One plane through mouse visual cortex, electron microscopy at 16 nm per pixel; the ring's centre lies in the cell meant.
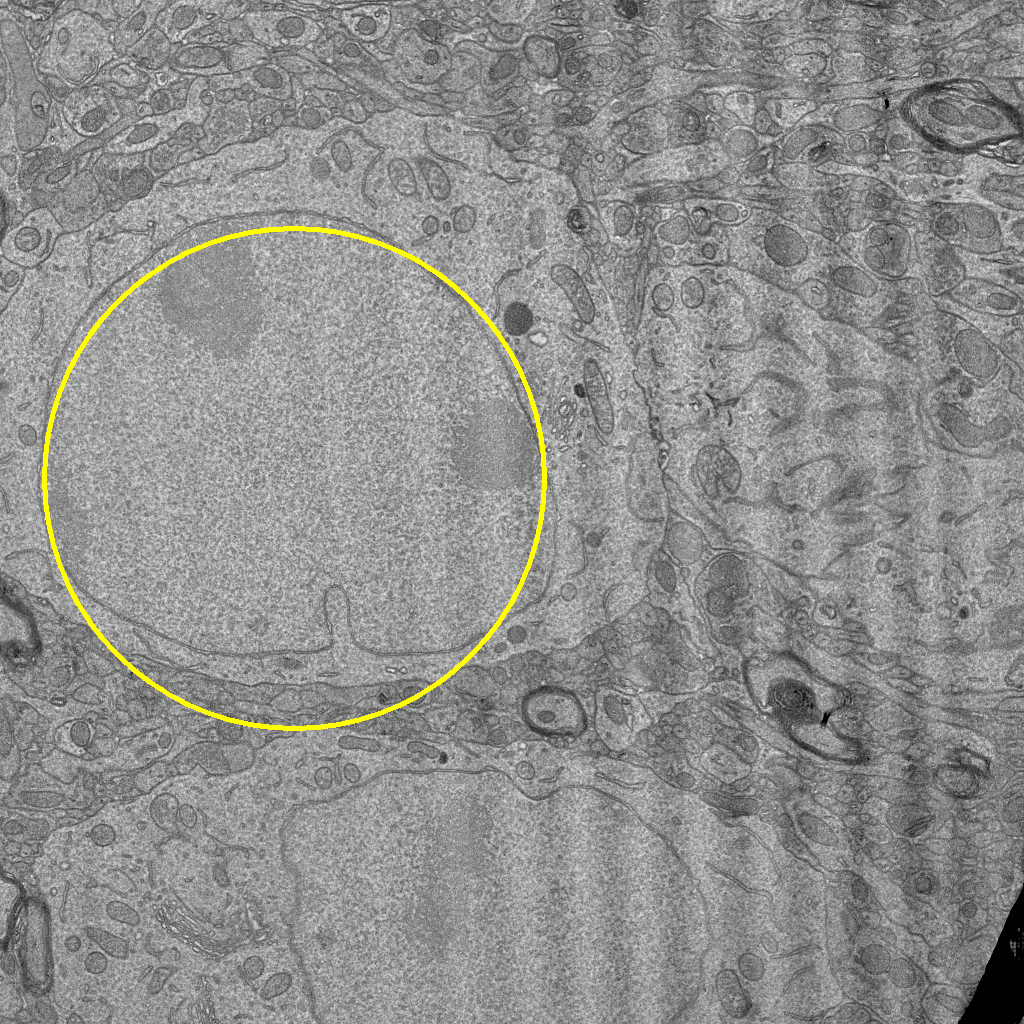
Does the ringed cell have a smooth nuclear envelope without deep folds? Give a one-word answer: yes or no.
No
